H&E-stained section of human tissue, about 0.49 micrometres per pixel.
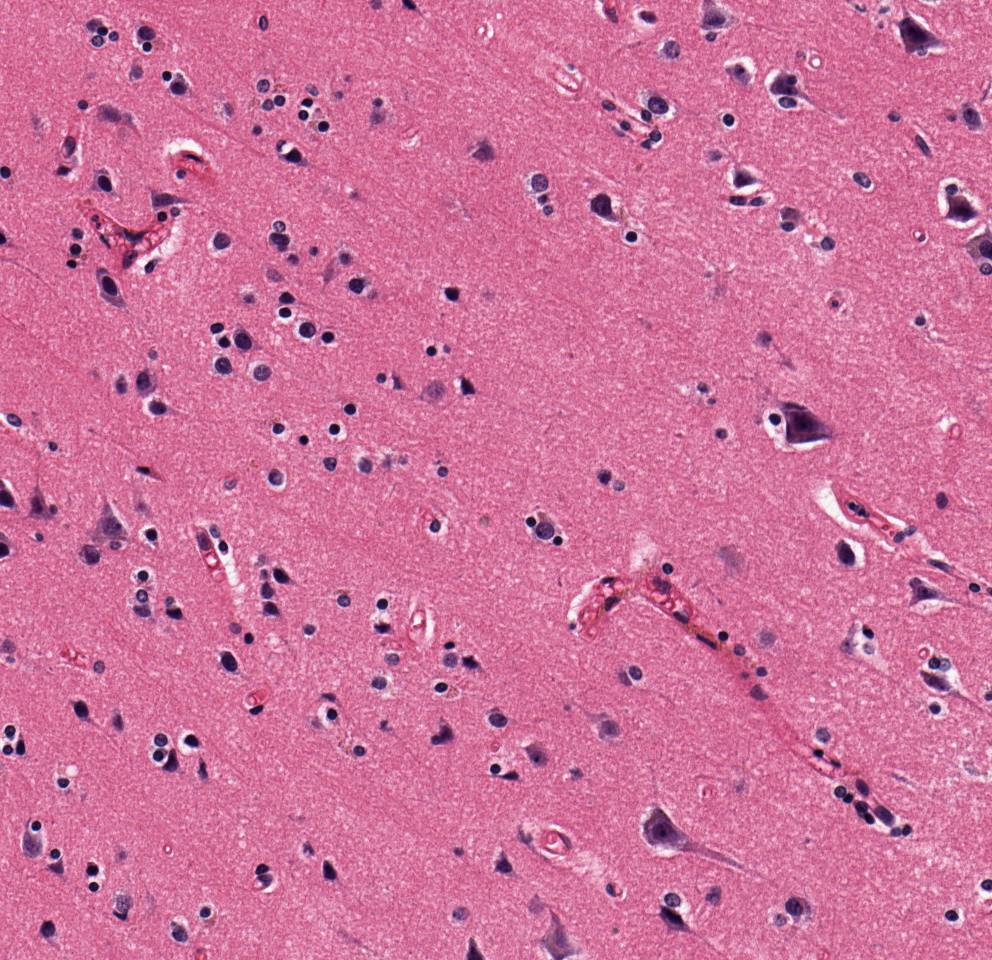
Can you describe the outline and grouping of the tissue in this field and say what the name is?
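Scattered large neurons show angular, triangular bodies with purple cytoplasm, as at the right middle and lower middle of the field. Small, round, dark glial nuclei are spread across the whole field and far outnumber the neurons. Some neuron bodies have several small dark nuclei clustered close beside them. A long, thin capillary holding red blood cells runs from the centre toward the lower right. This is cerebral cortex.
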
